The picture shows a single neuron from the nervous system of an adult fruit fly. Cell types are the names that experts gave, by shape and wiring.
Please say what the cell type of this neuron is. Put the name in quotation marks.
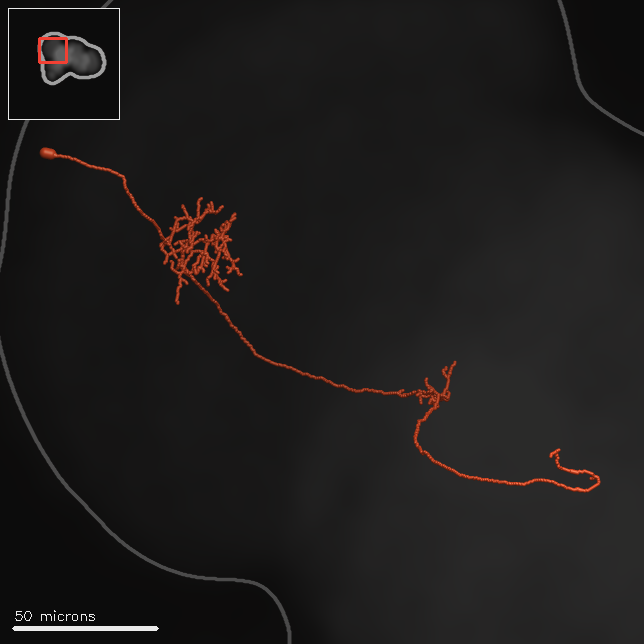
"MeTu4a"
